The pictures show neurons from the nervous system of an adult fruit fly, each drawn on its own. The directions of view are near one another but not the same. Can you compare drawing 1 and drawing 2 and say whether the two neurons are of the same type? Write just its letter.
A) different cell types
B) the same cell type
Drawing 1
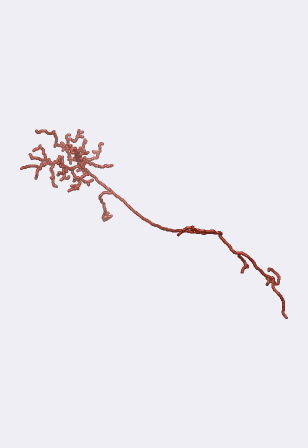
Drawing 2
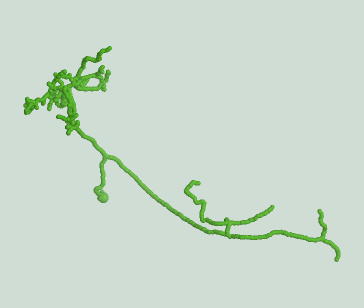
B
